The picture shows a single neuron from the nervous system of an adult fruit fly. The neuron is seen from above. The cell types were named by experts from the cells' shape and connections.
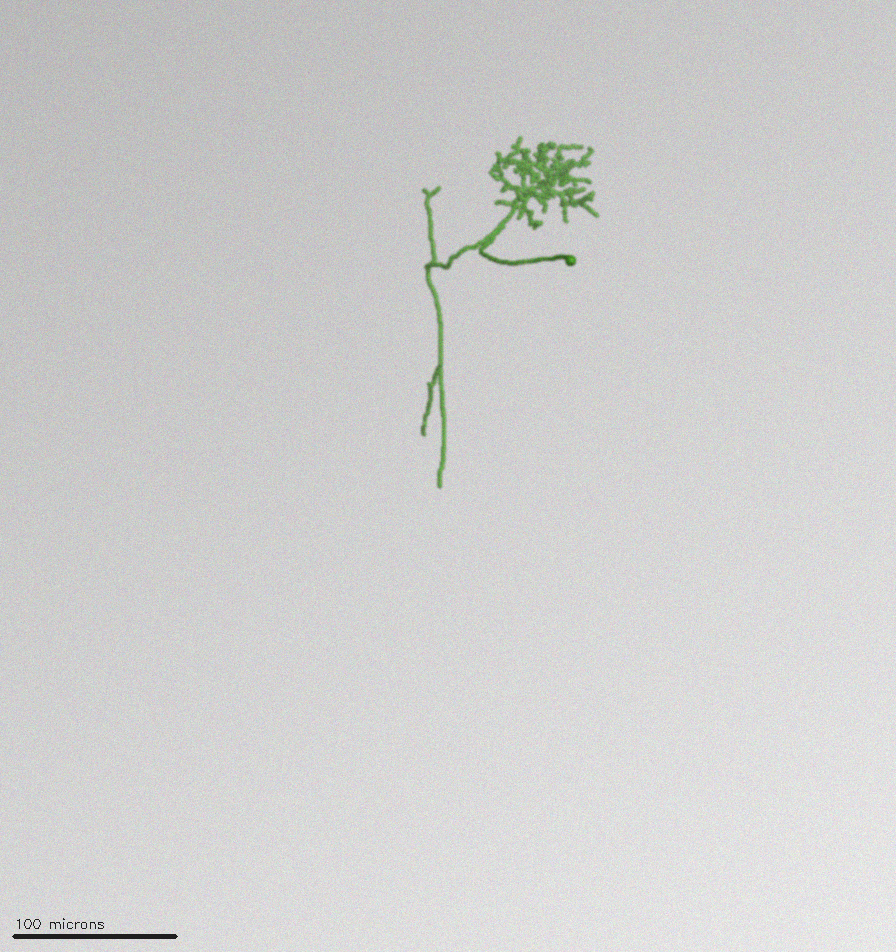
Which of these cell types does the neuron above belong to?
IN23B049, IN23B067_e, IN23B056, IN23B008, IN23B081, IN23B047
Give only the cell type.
IN23B056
